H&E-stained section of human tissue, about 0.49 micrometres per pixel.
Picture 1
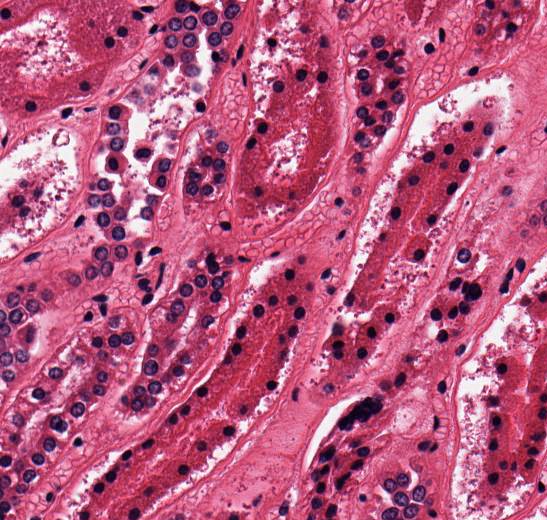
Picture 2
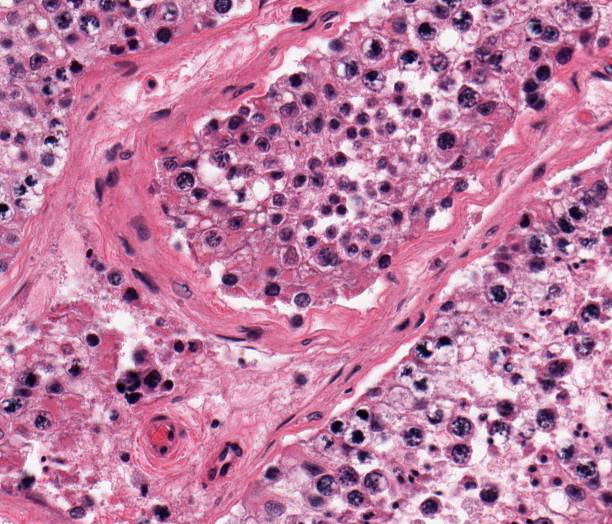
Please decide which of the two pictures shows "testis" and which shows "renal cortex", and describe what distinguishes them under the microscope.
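Renal cortex is in picture 1, testis in picture 2. In the renal cortex, tubule lining cells have abundant granular pink cytoplasm and small, round, darkly stained nuclei, and the lumina hold pale granular debris and detached cells. In the testis, a rounded unit packed with cells sits in the upper centre inside a thick pink wall of collagen bands with scattered elongated spindle-shaped nuclei; similar cells lie outside it on the left and right. These large cells have round nuclei, many with a prominent dark nucleolus, and many have pale, clear or finely vacuolated cytoplasm.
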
